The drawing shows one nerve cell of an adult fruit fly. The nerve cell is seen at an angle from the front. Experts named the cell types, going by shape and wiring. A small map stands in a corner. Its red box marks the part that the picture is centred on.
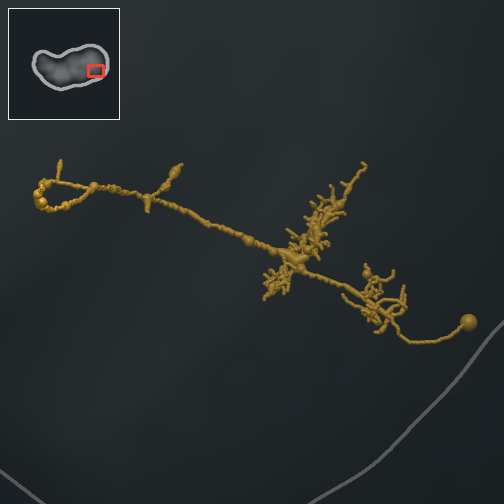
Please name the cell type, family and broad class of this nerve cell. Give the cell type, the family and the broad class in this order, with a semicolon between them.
TmY3; TmY; optic-lobe intrinsic neuron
